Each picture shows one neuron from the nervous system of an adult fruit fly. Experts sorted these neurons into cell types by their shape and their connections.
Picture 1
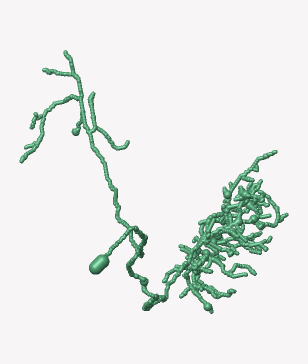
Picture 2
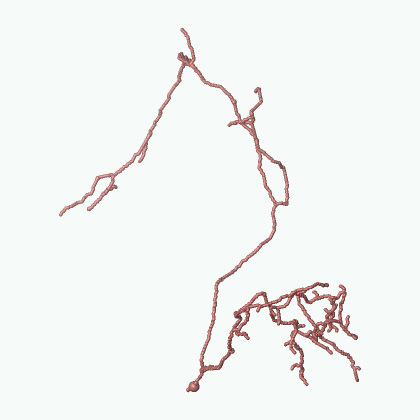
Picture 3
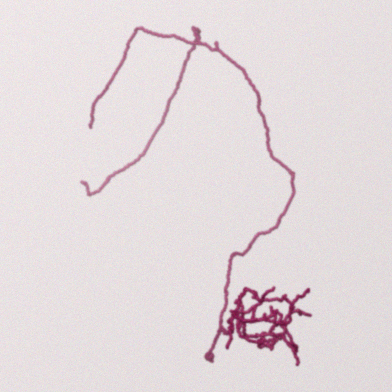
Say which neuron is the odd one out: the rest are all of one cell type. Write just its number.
1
